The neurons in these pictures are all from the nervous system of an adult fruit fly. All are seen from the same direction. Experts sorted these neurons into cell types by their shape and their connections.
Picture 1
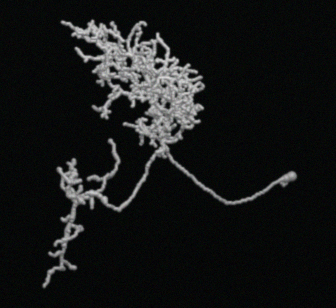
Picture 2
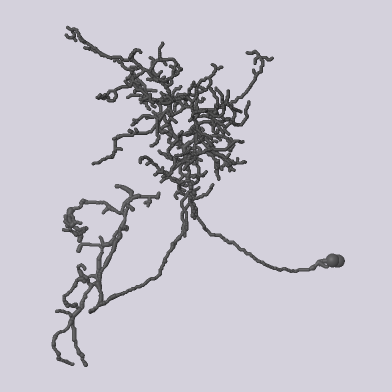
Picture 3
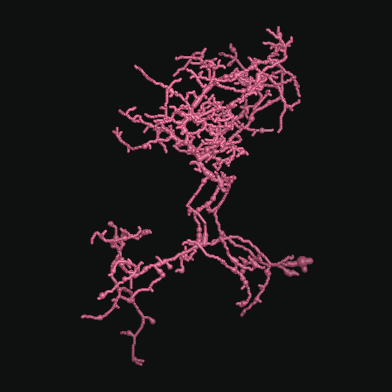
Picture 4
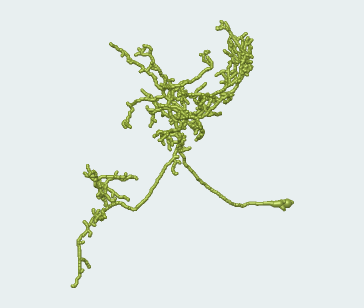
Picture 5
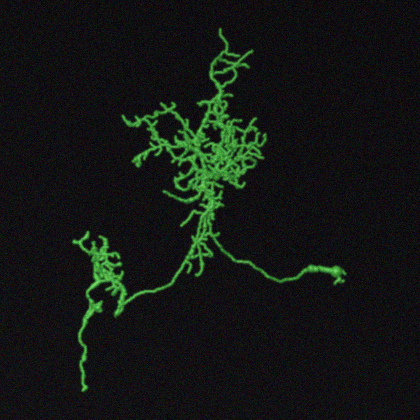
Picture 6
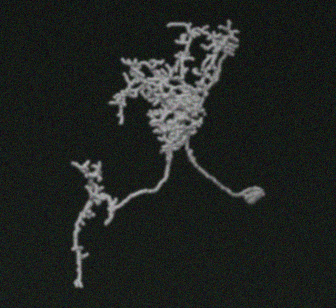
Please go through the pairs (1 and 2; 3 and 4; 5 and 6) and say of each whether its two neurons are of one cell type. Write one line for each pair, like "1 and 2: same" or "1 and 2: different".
1 and 2: same
3 and 4: different
5 and 6: same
